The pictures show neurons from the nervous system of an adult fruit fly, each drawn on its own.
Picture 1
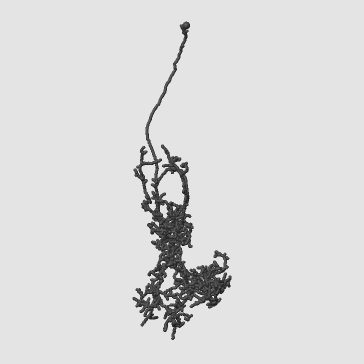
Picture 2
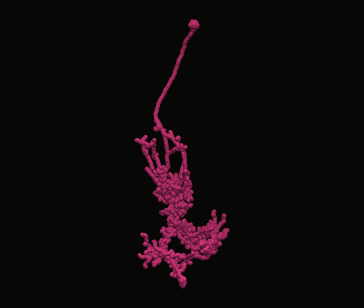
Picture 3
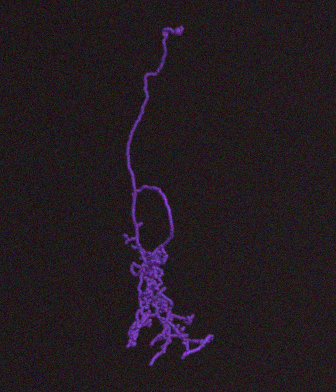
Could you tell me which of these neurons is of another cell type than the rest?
3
